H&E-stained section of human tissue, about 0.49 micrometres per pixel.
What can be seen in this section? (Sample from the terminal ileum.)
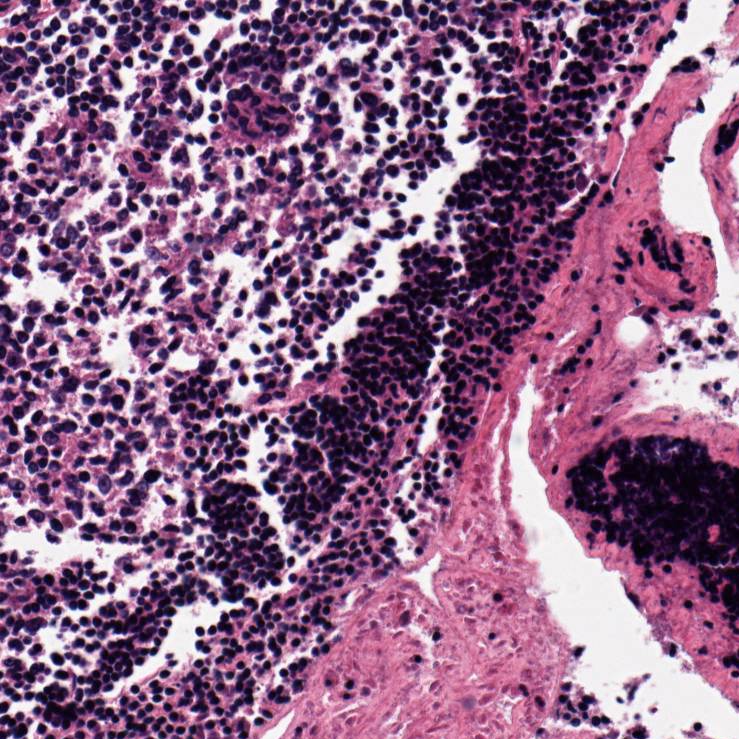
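I'd start with the split: densely cellular tissue fills the left two-thirds, and pink fibrous tissue the right third. Most of the cells look like small round lymphocytes, their nuclei dark and dense, their cytoplasm scant. The fibrous part on the right is collagenous, with only sparse elongated nuclei. Down at the lower right, there's a rounded structure with a pink wall, packed densely with dark nuclei.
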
